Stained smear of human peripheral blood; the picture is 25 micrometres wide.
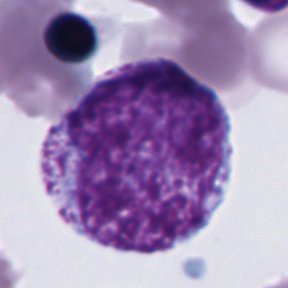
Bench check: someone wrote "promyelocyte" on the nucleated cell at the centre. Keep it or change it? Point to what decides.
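Yes, promyelocyte suits this cell, and basophil holds up less well. First, size: the cell measures about 17 micrometres across.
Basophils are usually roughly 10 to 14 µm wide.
So this cell is larger than a basophil usually is, which counts against that name. Next, look along the left edge, where a paler granular zone shows, with a pale bluish background between its granules.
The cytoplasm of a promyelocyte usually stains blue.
That bluish tint sits well with promyelocyte. Around this, the outline is round and smoothly curved, a darker central mass fills most of the cell, and a small pale blue-grey dot lies just below the cell without touching it.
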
